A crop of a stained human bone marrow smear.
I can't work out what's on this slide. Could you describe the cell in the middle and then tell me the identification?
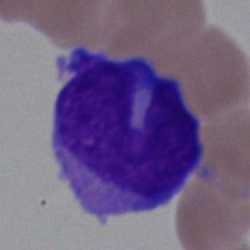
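The chromatin is dark purple, dense and somewhat clumped. A pale, elongated gap lies within the upper right part of the nucleus. No granules are visible in the cytoplasm. The outline is irregular, with small ragged projections along its edges. It is a monocyte.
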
